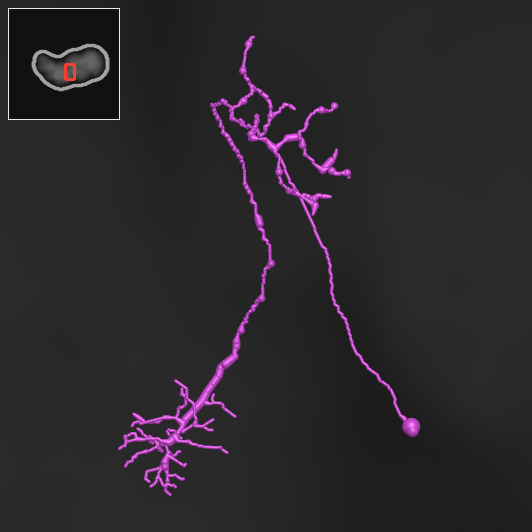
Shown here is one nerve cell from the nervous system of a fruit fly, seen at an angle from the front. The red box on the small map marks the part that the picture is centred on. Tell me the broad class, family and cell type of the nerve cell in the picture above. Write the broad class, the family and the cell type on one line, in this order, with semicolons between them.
visual projection neuron; LC; LC12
